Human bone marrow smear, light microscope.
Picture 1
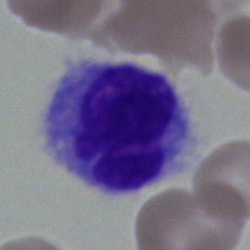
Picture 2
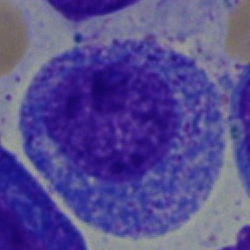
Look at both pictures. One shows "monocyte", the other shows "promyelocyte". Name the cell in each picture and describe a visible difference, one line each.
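The cell in picture 1 is a monocyte. No distinct granules are visible in the cytoplasm.
The cell in picture 2 is a promyelocyte. Fine reddish-purple granules are scattered through the cytoplasm.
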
